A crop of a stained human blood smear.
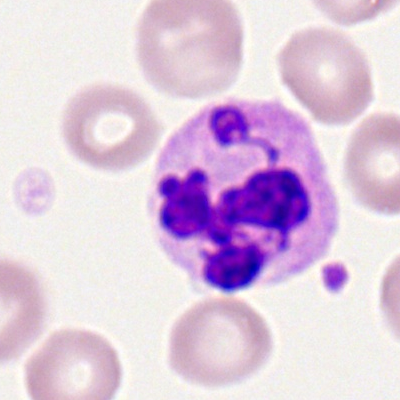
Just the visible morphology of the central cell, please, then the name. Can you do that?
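Nucleus: divided into several separate lobes. Top: small lobe joined to the rest by a thin thread. Chromatin: dark purple, coarsely clumped. Cytoplasm: no large coarse granules. Cell: segmented neutrophil.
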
